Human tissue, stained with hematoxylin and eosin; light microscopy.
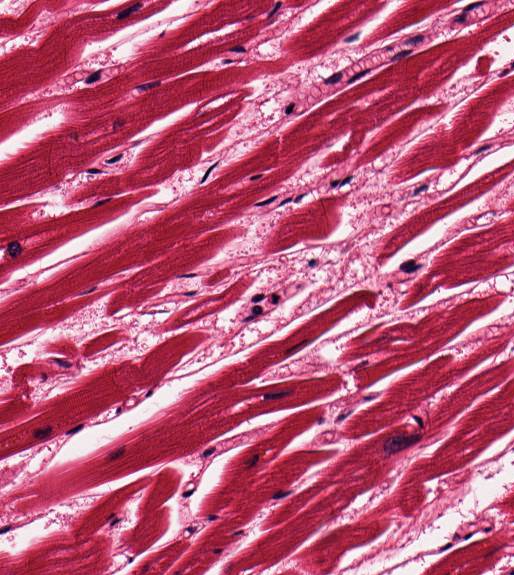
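Left ventricle of the heart. Elongated muscle fibres fill the field, running diagonally from lower left to upper right. Notice how they branch and join neighbouring fibres. Their cytoplasm stains deep red-pink, and small dark round nuclei lie scattered in the pale central stroma.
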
